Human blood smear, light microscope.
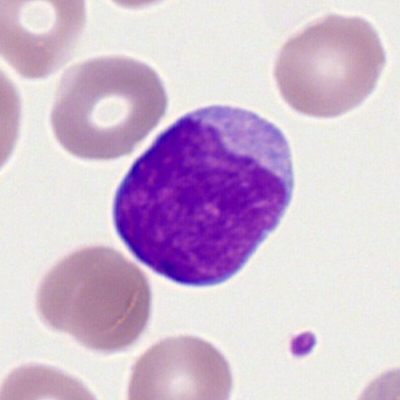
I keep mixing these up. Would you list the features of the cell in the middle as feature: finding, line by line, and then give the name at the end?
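Outline: smooth and rounded, no surface projections
Nucleus: fills most of the cell
Cytoplasm: pale blue
Vacuoles: none seen in the cytoplasm
Name: myeloblast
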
